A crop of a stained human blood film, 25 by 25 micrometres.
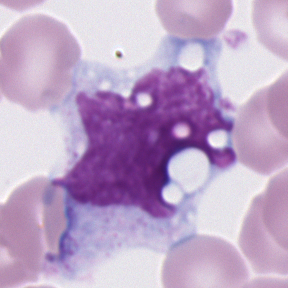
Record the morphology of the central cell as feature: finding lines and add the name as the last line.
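Shape: irregular and angular, I notice, rather than round
Cytoplasm: plenty of it, pale grey-blue
Vacuoles: several, clear and round; the largest lies at the lower right of the nucleus
Nucleus: takes up much of the cell and has several pointed extensions
Name: this one is a monocyte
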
